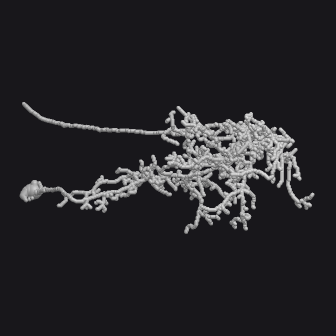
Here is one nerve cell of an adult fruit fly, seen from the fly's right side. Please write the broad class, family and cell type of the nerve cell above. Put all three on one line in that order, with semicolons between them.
motor neuron of the nerve cord; hemilineage 03B; MNad32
